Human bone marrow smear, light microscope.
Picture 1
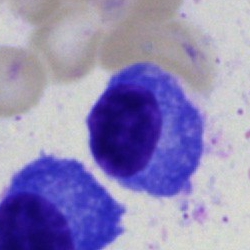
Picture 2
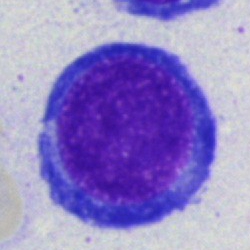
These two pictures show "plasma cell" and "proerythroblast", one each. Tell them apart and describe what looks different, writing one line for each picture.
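The cell in picture 1 is a plasma cell. The cytoplasm is plentiful and deep blue.
The cell in picture 2 is a proerythroblast. The cytoplasm forms a thin rim around a nucleus that fills most of the cell.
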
